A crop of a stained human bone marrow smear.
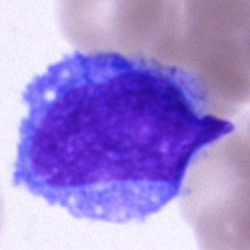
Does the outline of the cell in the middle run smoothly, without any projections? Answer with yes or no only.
No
